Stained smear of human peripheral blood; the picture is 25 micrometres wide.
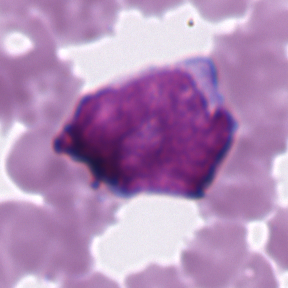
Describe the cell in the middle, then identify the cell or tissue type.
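Angular and polygonal, the outline of this cell runs along several straight edges, and it measures about 16 by 12 micrometres. A small knob juts out from its left end. Almost the whole cell is taken up by the nucleus. At the upper right corner lies a pale, translucent bluish-lilac patch. The cell is a myeloblast.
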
